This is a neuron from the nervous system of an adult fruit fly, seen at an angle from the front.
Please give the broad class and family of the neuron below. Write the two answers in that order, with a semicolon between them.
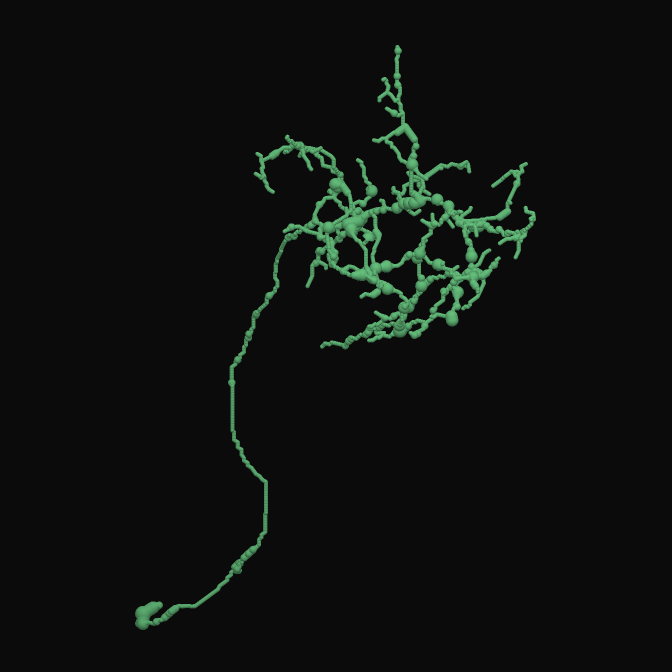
central-brain intrinsic neuron; hemilineage LB3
